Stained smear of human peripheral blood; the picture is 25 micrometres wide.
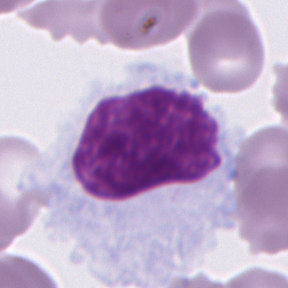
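Hairy cell (nucleated cell at centre, stained peripheral blood smear). Nucleus in upper part of cell; more cytoplasm beneath than above. Chromatin dark purple, coarse and streaky. Cytoplasm abundant, very pale greyish blue, its edge ragged with many fine irregular projections.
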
